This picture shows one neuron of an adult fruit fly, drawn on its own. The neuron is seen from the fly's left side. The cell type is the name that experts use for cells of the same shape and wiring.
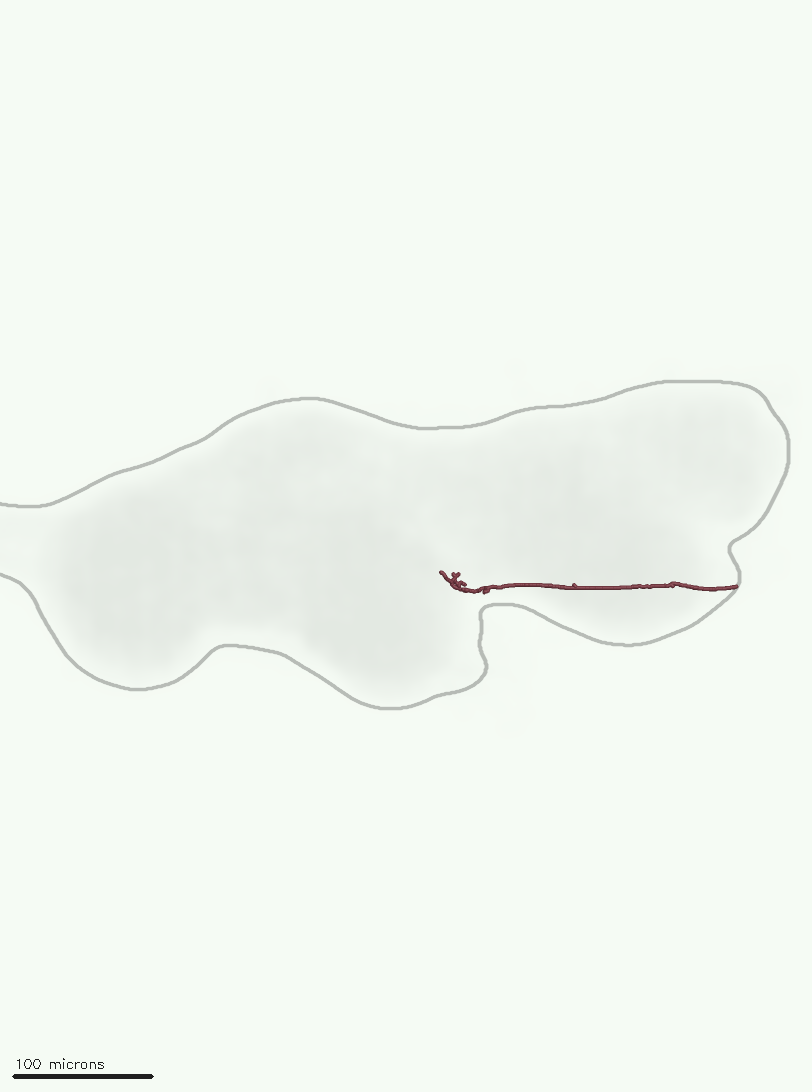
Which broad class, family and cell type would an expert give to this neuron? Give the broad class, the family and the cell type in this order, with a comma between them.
sensory neuron entering the nerve cord, class mechanosensory proprioceptive, SNpp60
